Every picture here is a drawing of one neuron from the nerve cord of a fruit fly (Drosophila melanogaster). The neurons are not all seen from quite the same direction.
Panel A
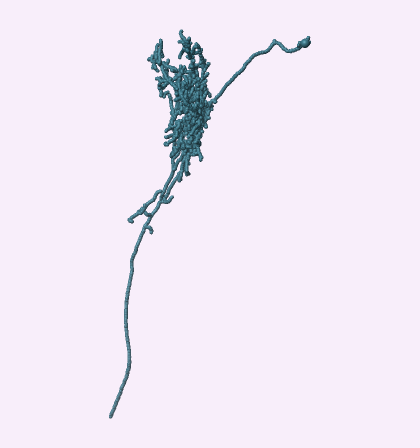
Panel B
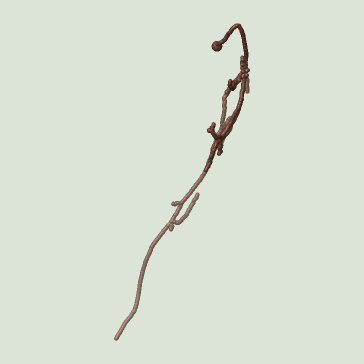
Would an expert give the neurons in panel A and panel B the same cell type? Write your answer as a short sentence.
They are of different cell types.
